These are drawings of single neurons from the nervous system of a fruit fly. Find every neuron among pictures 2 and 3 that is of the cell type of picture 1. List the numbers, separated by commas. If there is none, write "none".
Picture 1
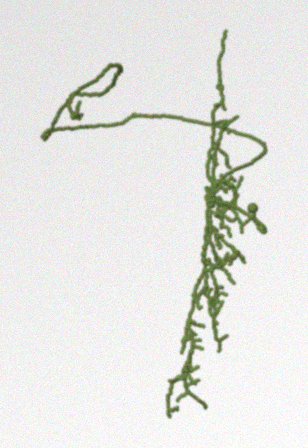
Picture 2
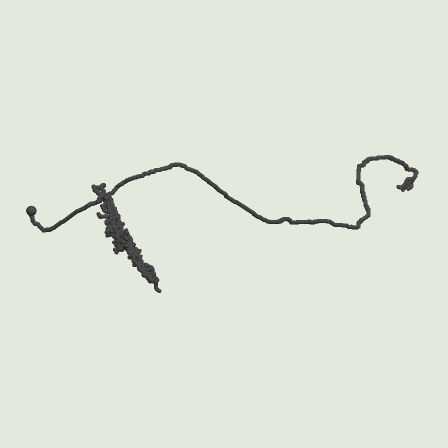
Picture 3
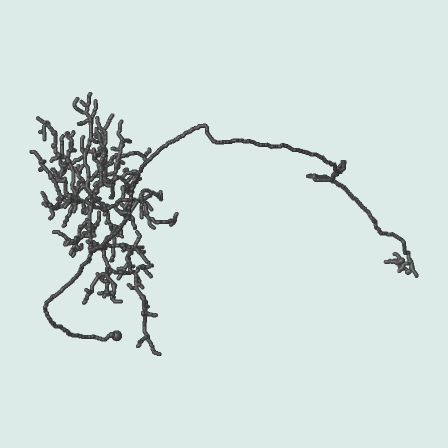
3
